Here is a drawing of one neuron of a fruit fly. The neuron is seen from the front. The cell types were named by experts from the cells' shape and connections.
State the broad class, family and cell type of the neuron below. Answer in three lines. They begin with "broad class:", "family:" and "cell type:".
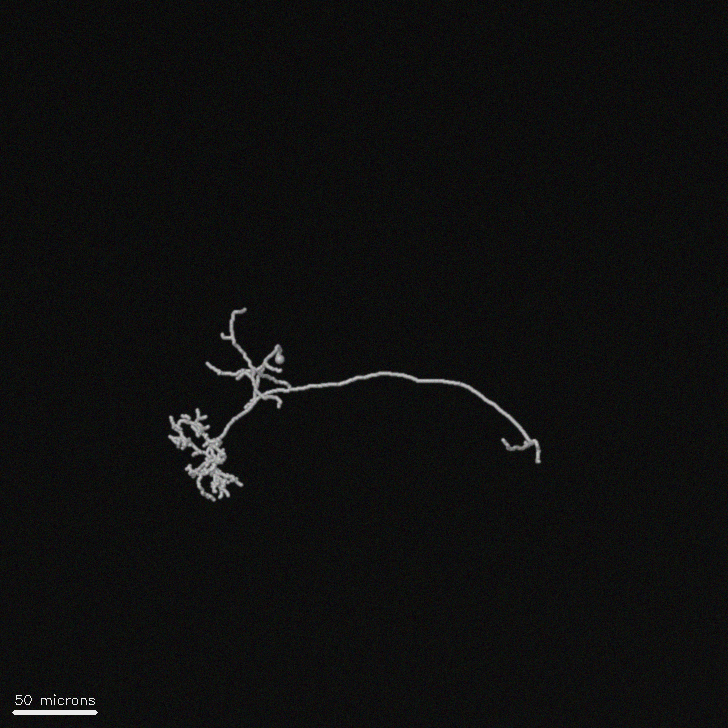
broad class: central-brain intrinsic neuron
family: hemilineage DM4_ventral
cell type: CB1464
